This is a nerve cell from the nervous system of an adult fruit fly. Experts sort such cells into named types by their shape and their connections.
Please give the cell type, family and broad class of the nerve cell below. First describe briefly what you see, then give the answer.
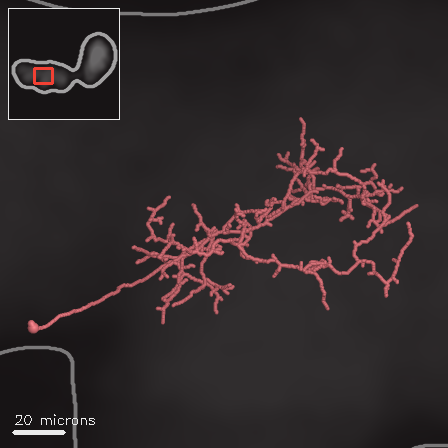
The cell body is at the lower left of the picture. By the scale bar it is about 160 microns wide in this view. Dozens of branch ends can be seen. Its cell type is IN21A050. The family is hemilineage 21A. Its broad class is nerve-cord intrinsic neuron.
